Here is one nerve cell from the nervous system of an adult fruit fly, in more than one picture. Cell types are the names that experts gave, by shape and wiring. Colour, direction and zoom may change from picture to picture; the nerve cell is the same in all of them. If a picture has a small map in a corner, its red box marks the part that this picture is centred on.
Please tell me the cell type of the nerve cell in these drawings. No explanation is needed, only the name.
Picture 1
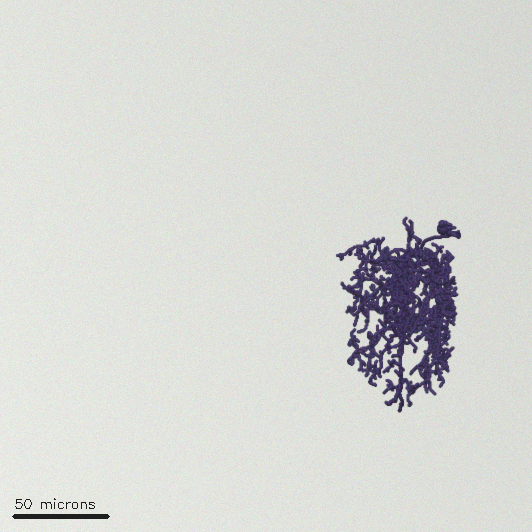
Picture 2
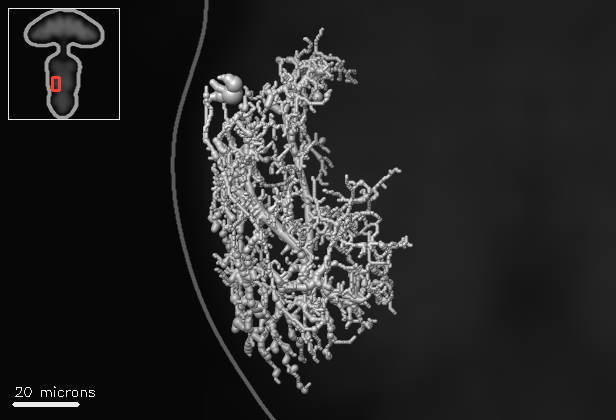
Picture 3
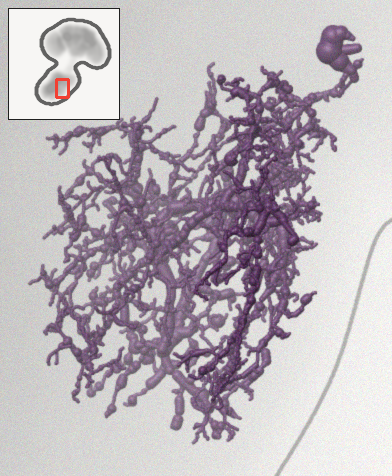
IN19A016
